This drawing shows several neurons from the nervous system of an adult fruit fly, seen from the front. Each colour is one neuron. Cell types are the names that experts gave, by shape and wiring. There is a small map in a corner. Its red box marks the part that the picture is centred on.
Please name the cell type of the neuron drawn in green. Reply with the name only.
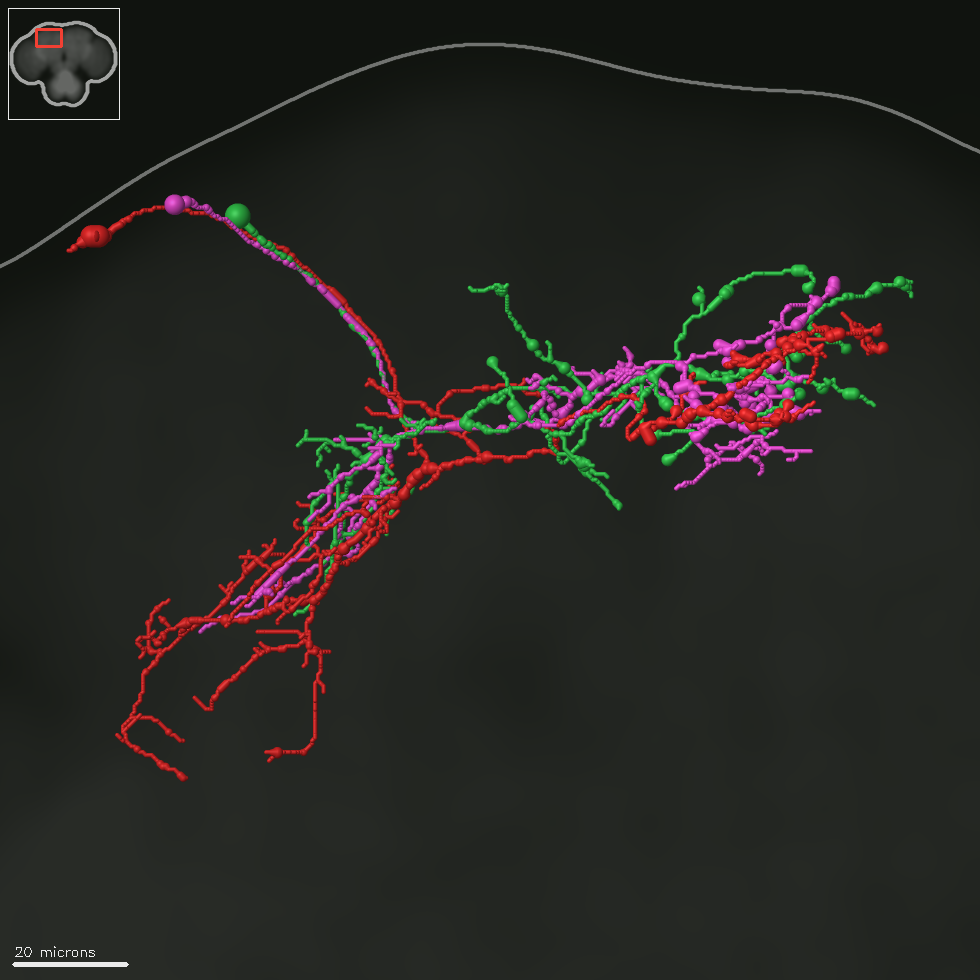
SMP210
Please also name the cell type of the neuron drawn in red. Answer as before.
CB1699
